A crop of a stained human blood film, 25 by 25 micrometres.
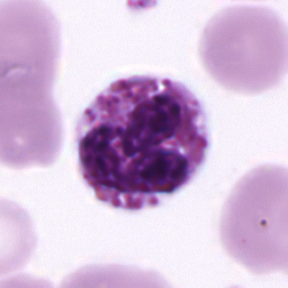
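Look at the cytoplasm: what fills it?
Coarse, round, reddish-purple granules, with pale, almost colourless cytoplasm between them; some lie over the nucleus and partly blur its edges.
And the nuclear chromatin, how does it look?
Dark purple and densely clumped.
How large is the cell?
About 12 micrometres across.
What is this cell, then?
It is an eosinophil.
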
